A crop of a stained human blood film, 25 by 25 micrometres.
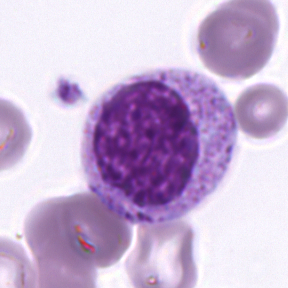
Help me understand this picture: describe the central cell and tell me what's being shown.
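Start with the outline of the central cell: it is round and smooth, with nothing projecting from the surface. Now look at the nucleus, which sits off-centre toward the left. The cytoplasm is pale lilac-grey, with fine dark purple granules scattered all through it. This cell is a myelocyte.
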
